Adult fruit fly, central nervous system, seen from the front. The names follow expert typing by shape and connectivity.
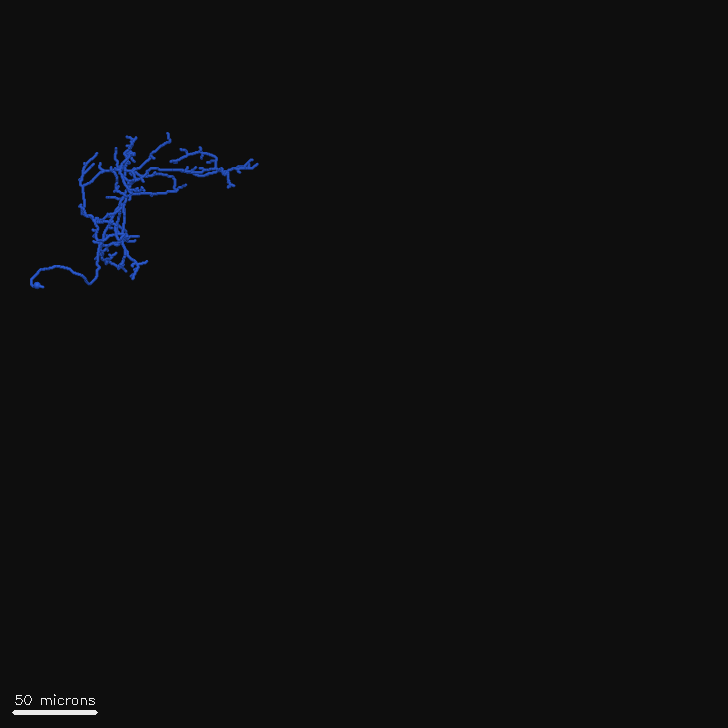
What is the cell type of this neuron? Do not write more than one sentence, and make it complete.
Among cell types, the one for this neuron is CB1590.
